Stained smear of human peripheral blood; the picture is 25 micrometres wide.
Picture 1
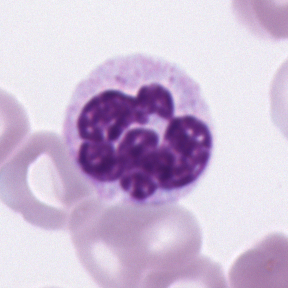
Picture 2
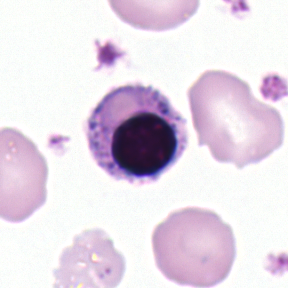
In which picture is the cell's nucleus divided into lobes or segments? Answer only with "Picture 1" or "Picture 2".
Picture 1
